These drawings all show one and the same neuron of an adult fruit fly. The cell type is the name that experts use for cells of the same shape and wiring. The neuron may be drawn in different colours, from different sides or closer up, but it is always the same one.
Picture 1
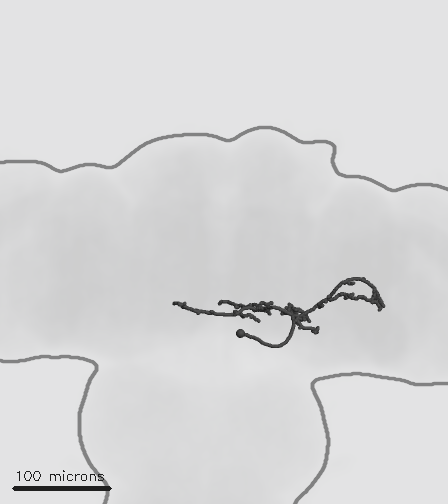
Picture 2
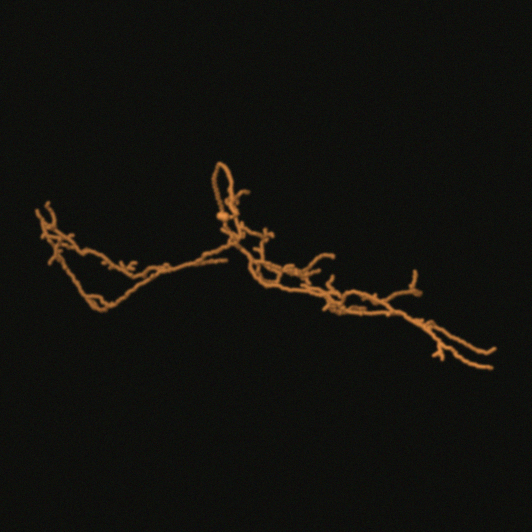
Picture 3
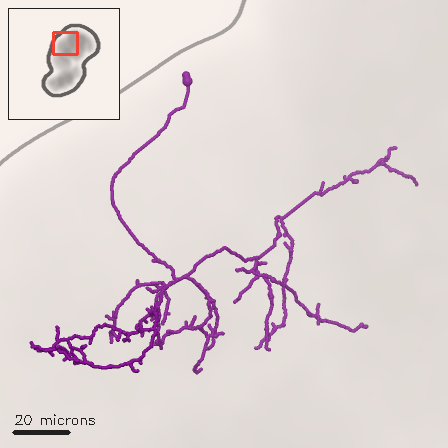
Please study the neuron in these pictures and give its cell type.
CB2988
